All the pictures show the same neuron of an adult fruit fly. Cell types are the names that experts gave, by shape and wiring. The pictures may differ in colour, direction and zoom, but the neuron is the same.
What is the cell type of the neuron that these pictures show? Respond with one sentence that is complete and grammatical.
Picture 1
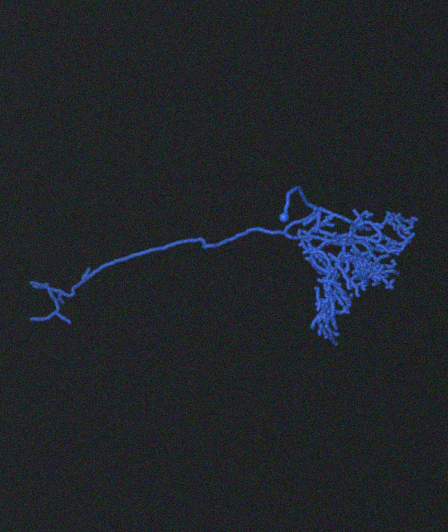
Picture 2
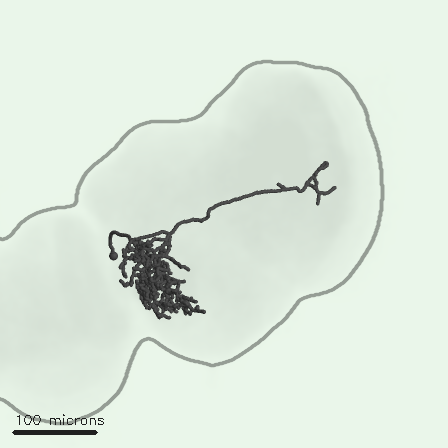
The neuron is categorized under cell type CB1932.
